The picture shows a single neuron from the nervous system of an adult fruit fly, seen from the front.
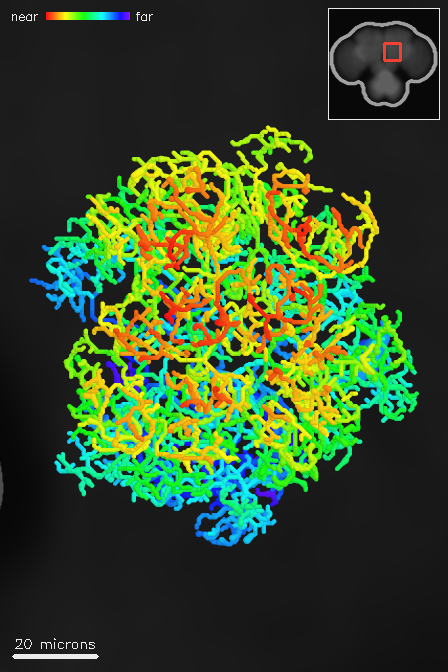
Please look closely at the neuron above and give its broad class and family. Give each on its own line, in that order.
central-brain intrinsic neuron
hemilineage ALl1_dorsal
